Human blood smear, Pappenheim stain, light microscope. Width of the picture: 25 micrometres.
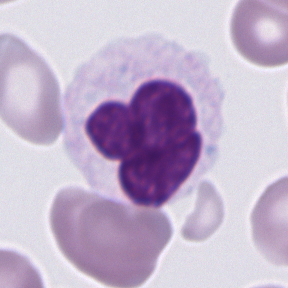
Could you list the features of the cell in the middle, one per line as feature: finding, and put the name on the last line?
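Nucleus: look how it stains a deep purple throughout.
Position: notice it sits off-centre, toward the bottom of the cell.
Nuclear size: about 11 micrometres across.
Cytoplasm: a pale greyish lilac.
Granules: fine, faint and dust-like, held in the cytoplasm.
Name: segmented neutrophil.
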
